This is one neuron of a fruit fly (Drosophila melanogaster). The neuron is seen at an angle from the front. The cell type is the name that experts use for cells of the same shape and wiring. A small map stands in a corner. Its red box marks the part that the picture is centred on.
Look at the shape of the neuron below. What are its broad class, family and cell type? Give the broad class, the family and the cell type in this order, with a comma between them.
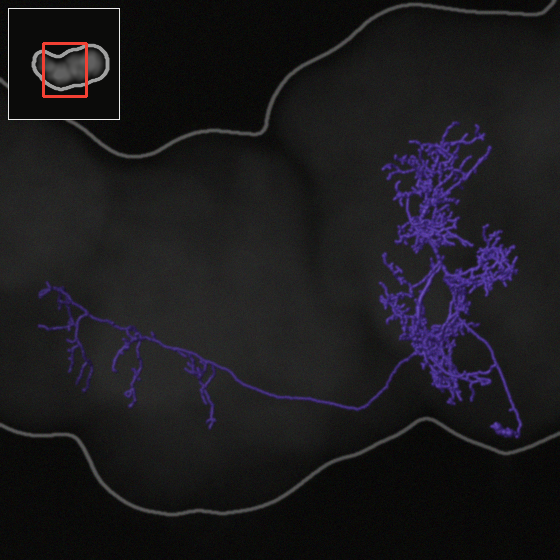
descending neuron, hemilineage MX3, DNg90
